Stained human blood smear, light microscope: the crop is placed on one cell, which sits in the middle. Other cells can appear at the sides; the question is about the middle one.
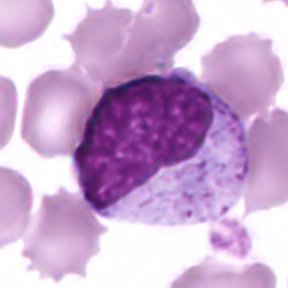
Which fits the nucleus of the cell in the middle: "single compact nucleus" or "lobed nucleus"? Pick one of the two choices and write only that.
Single compact nucleus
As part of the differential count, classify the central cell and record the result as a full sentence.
Positioned in the middle of the crop is a metamyelocyte.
